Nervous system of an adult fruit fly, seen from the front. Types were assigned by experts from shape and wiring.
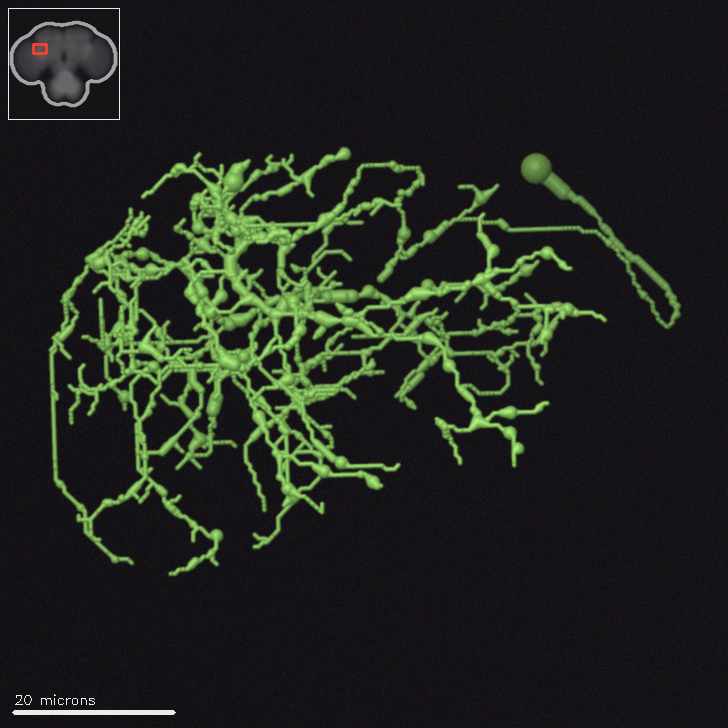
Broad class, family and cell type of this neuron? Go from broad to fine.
central-brain intrinsic neuron; hemilineage VLPp&l1_anterior; CB2251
